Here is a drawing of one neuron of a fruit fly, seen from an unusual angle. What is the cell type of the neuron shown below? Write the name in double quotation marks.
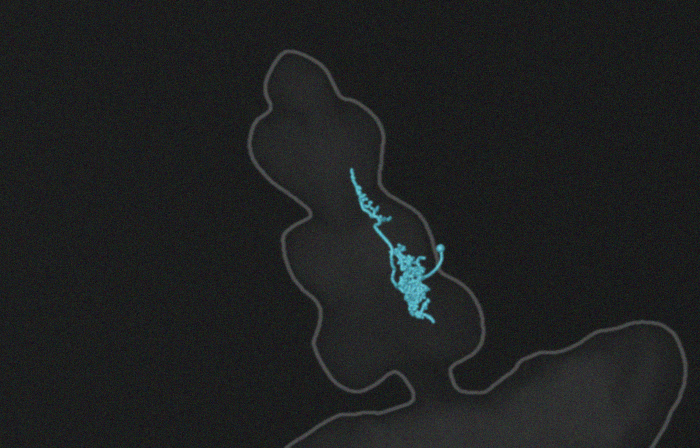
"IN11A034"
